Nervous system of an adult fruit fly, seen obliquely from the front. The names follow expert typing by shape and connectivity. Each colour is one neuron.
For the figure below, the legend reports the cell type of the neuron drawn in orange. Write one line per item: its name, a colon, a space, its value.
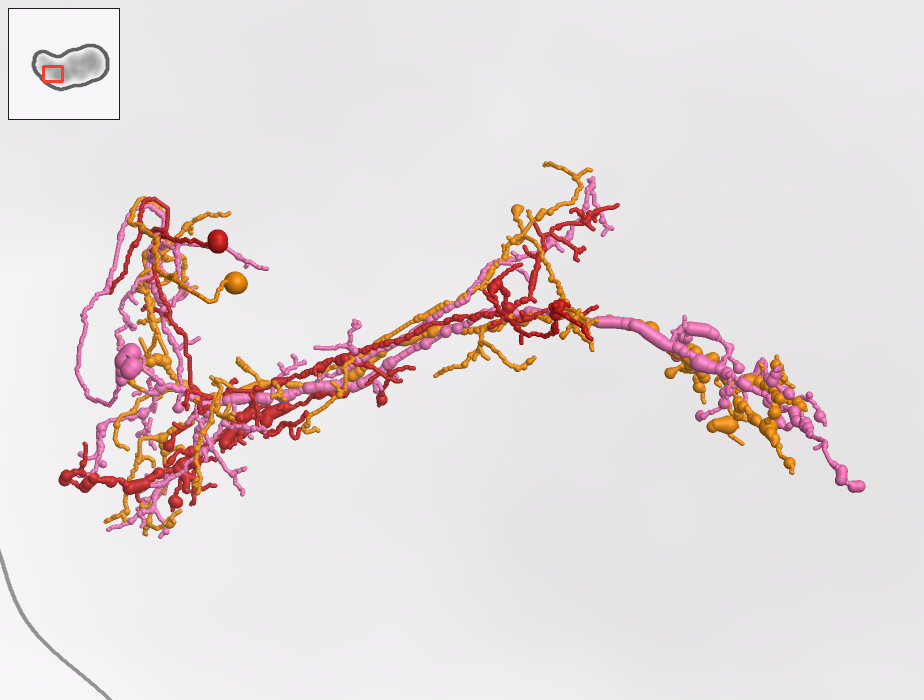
cell type: IN19A069_b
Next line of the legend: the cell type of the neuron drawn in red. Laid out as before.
cell type: IN19A114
